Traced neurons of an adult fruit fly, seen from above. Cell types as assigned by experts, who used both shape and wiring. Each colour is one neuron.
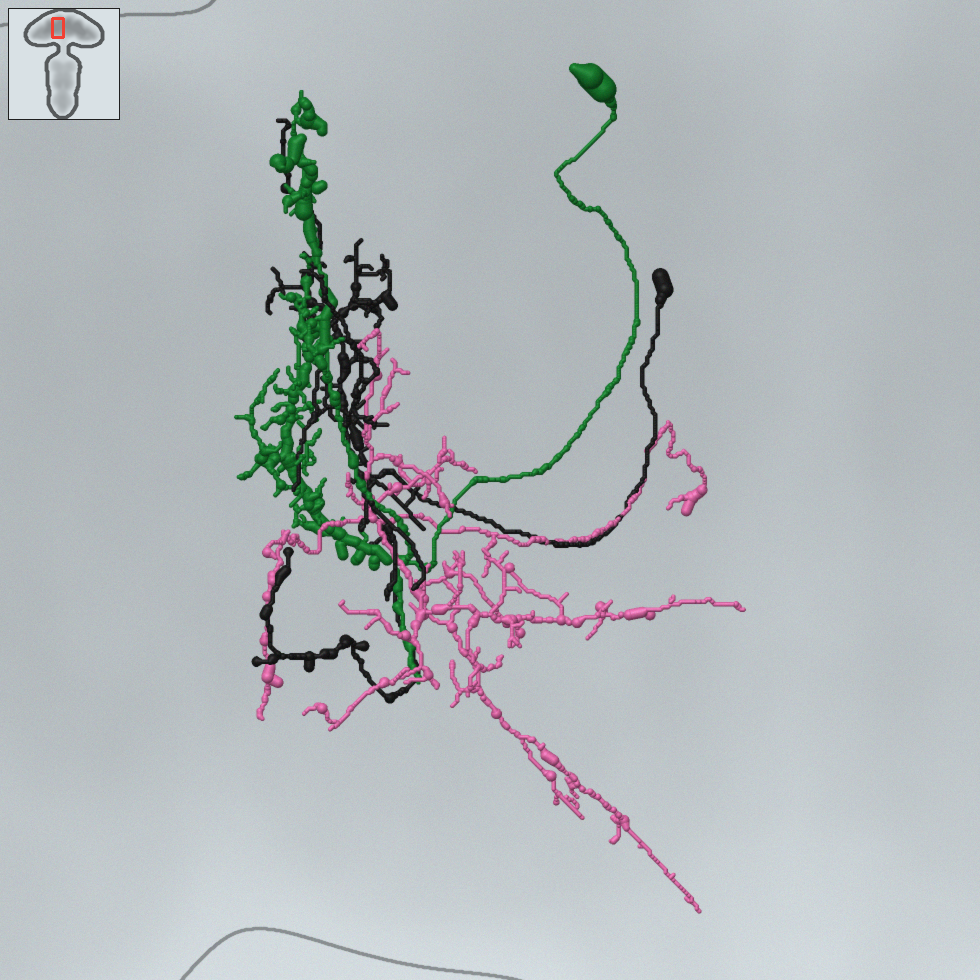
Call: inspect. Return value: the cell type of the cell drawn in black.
CB3743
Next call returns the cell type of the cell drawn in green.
AMMC035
